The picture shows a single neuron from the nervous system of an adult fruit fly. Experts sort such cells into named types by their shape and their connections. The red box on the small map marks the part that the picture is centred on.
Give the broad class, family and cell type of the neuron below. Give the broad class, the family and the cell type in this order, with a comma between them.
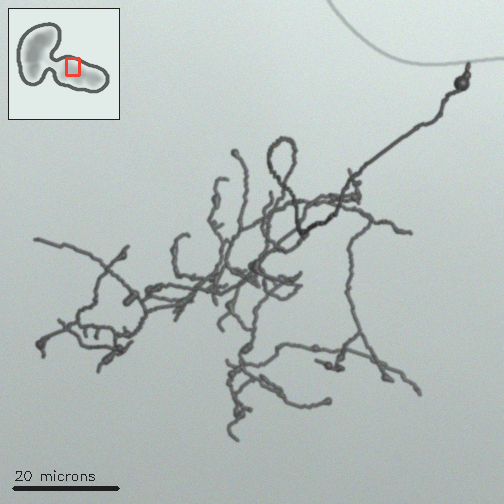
nerve-cord intrinsic neuron, hemilineage 03B, IN03B092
